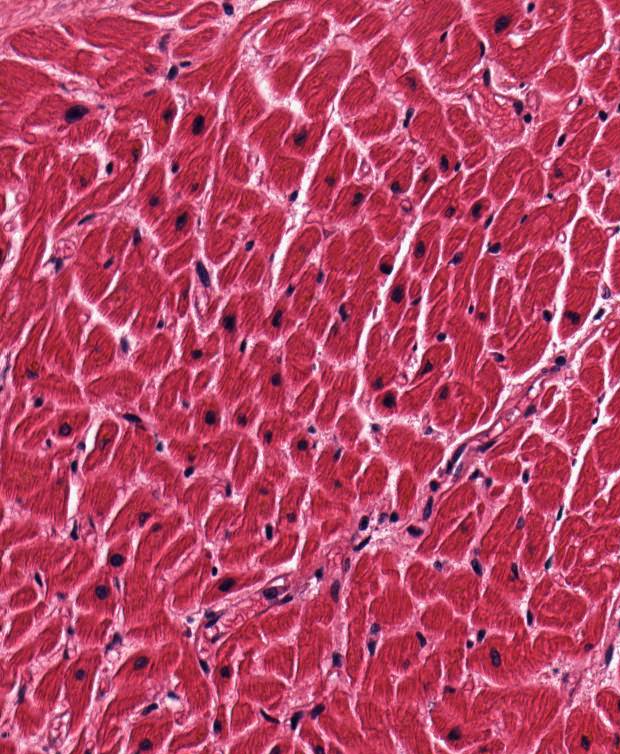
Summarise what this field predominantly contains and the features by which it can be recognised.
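Myocardium fills this field. Its muscle fibres branch and join one another in an interlacing network, cut mostly obliquely, with no epithelium or glands anywhere.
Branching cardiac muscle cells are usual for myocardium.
The fibre cytoplasm stains a deep, uniform red.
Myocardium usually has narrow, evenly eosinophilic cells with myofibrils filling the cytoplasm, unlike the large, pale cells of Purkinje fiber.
Thin interstitial tissue between the fibres holds small, elongated dark nuclei.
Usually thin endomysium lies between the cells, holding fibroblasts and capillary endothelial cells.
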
